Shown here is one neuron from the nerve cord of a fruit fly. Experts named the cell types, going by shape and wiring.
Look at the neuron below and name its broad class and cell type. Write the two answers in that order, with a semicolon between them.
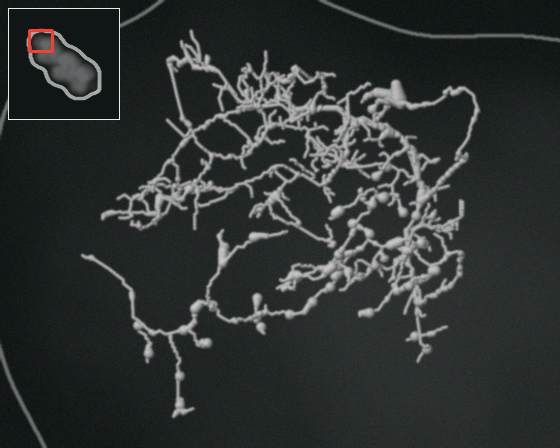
nerve-cord intrinsic neuron; INXXX372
